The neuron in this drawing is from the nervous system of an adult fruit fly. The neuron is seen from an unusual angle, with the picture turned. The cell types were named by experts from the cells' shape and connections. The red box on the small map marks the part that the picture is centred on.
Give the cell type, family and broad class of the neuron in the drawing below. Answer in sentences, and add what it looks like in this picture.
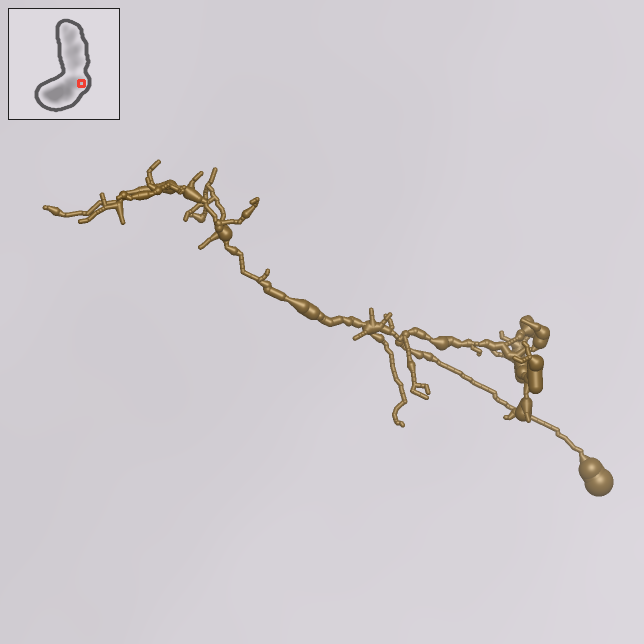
The cell type is Mi13. Its family is Mi. It is an optic-lobe intrinsic neuron. The cell body is at the lower right of the picture. In this view it is wider than it is tall.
